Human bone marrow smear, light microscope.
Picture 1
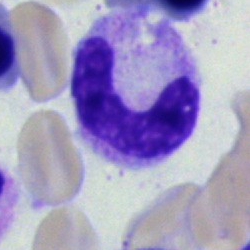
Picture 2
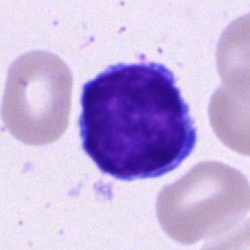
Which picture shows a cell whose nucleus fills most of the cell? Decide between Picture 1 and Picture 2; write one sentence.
It is in picture 2 that the cytoplasm of the cell is scant.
